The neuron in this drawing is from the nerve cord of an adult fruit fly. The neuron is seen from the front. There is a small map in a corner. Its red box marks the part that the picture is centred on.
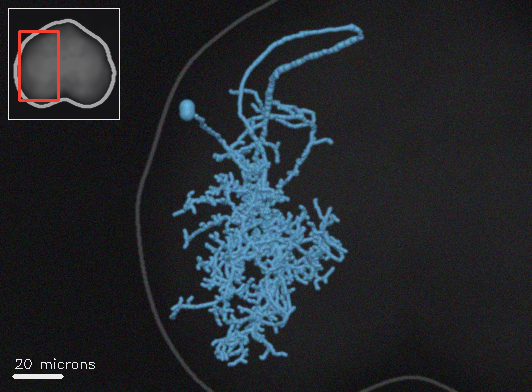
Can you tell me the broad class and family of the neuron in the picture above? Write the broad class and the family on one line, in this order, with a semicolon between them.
nerve-cord intrinsic neuron; hemilineage 19A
